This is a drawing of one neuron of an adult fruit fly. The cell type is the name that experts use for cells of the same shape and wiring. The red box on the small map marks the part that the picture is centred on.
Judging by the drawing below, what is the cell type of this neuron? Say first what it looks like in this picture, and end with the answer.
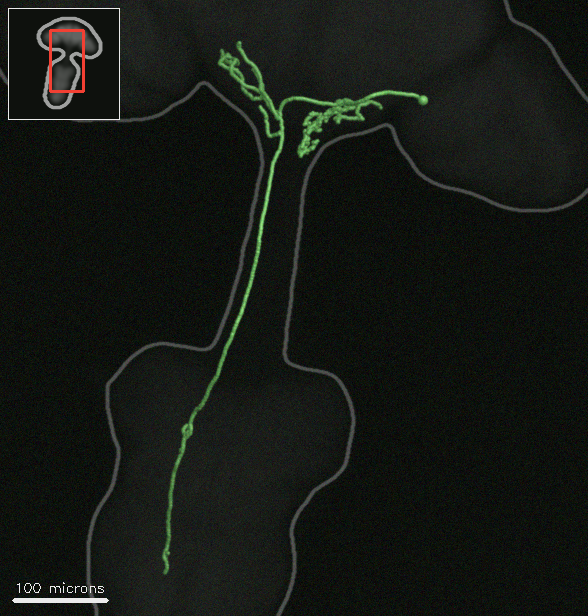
It reaches both the brain and the nerve cord, passing through the neck. The cell body is at the upper right of the picture. By the scale bar it is about 550 microns tall in this view. Its broad class is descending neuron. Its cell type is DNge115.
